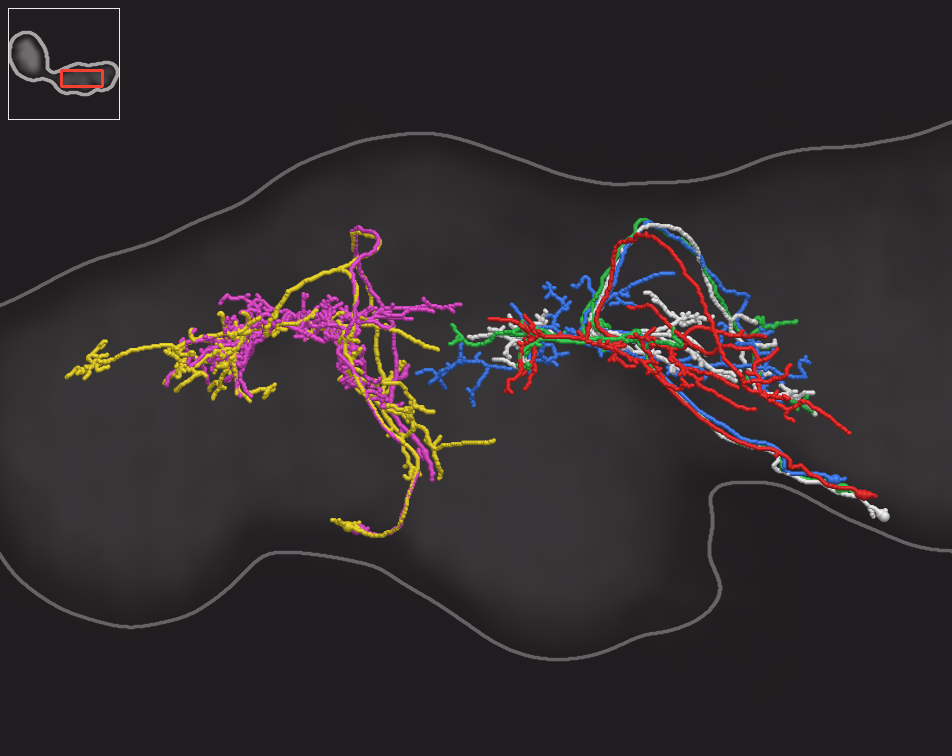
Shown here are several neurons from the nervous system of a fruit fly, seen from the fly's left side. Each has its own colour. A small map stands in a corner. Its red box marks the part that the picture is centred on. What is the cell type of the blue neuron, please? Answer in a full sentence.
The cell type is IN02A035.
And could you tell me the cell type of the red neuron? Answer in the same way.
The cell type is IN02A038.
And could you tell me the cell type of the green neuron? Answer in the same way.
The cell type is IN02A051.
